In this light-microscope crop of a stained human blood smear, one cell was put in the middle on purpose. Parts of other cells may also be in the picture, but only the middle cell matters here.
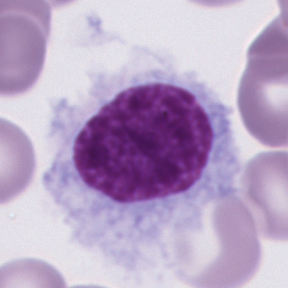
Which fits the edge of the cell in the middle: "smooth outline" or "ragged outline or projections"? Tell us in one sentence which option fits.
Projections, blebs or tags, or a frayed edge, mark the outline of the cell.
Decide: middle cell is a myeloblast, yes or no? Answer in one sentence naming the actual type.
No, the cell in the middle is categorised as a hairy cell, not a myeloblast.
